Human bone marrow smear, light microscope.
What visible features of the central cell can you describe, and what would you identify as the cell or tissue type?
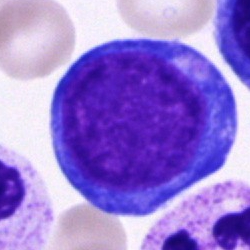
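Description: the nucleus occupies most of the cell, leaving a narrow rim of deep blue cytoplasm. The chromatin is finely stippled rather than clumped. A paler patch of cytoplasm lies at the upper right beside the nucleus. Identification: the cell is a proerythroblast.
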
